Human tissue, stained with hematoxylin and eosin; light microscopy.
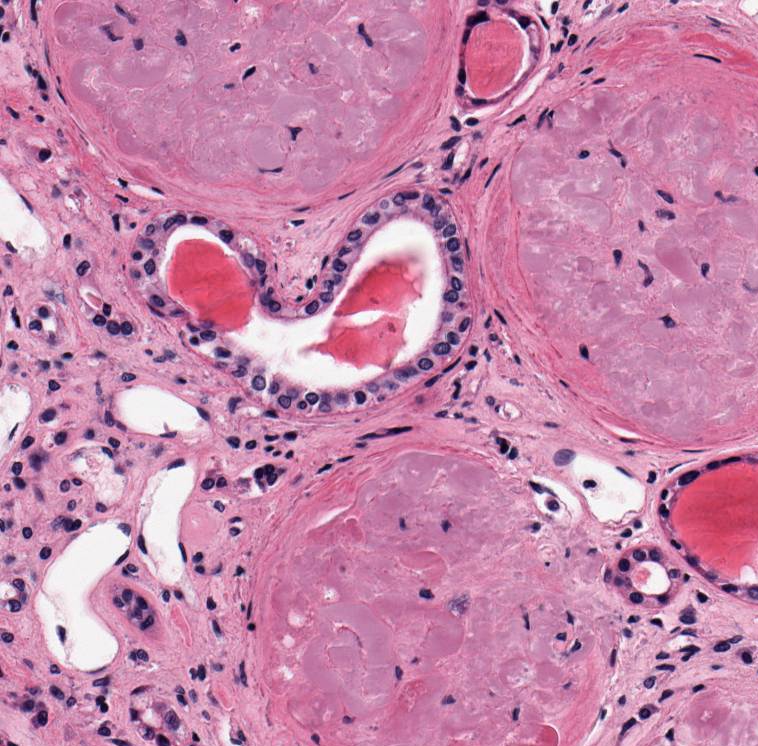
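Renal cortex here: three large rounded nodules (top left, right, bottom centre), each thinly rimmed by concentric pink fibrous tissue. The curved tubule centre left: single layer of cuboidal cells, round dark nuclei. Right edge, below middle, a tubule with a bright red homogeneous cast.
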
